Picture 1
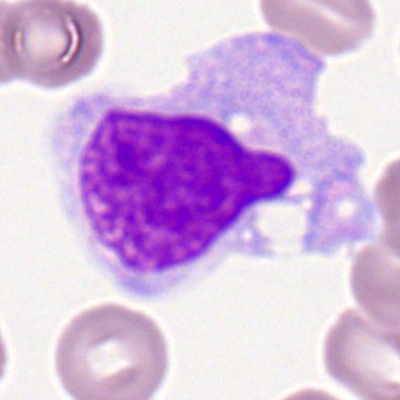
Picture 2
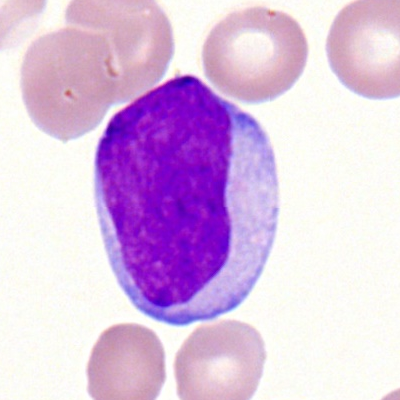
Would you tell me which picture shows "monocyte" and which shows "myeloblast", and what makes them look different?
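Let me see: the ruffled cell in picture 1 is the monocyte, and the cell in picture 2 is the myeloblast. Starting with the outlines, the monocyte's is irregular and ruffled rather than round, while the myeloblast is oval and taller than it is wide. Next, the cytoplasm: the monocyte's is abundant and pale grey-blue, whereas in the myeloblast the blue is deeper along the outer edge than next to the nucleus.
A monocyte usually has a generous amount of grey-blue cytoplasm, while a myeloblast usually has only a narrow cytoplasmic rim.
Then the vacuoles: a few small clear ones sit to the right of the monocyte's nucleus, and I find none in the myeloblast. The monocyte's nucleus is irregular, with a tapering lobe pointing to the right, and its purple chromatin is patchy, with lighter spaces between denser areas.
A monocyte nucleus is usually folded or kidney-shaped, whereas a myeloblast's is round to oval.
Finally, the monocyte's cytoplasm has only a fine, faint granularity, with no coarse granules.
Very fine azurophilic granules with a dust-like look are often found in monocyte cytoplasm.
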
